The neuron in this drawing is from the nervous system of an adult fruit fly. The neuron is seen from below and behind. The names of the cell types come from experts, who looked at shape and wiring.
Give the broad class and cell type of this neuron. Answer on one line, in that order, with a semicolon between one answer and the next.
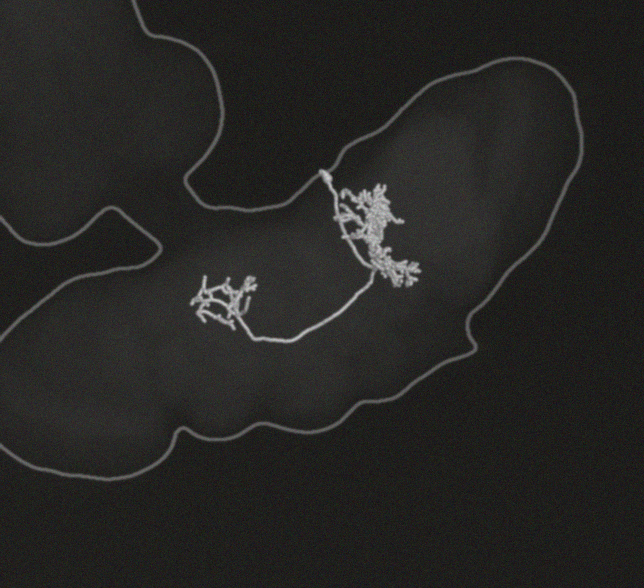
central-brain intrinsic neuron; PLP230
